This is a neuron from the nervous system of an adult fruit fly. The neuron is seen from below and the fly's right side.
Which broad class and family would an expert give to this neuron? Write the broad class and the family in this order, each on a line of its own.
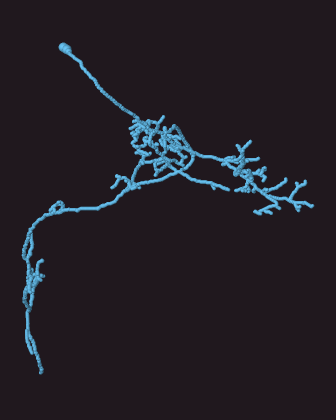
central-brain intrinsic neuron
hemilineage DL1_ventral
